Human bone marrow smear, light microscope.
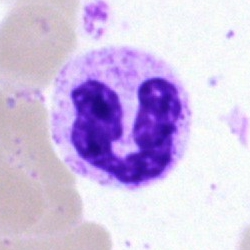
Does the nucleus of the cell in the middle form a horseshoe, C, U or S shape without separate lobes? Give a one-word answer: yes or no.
Yes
